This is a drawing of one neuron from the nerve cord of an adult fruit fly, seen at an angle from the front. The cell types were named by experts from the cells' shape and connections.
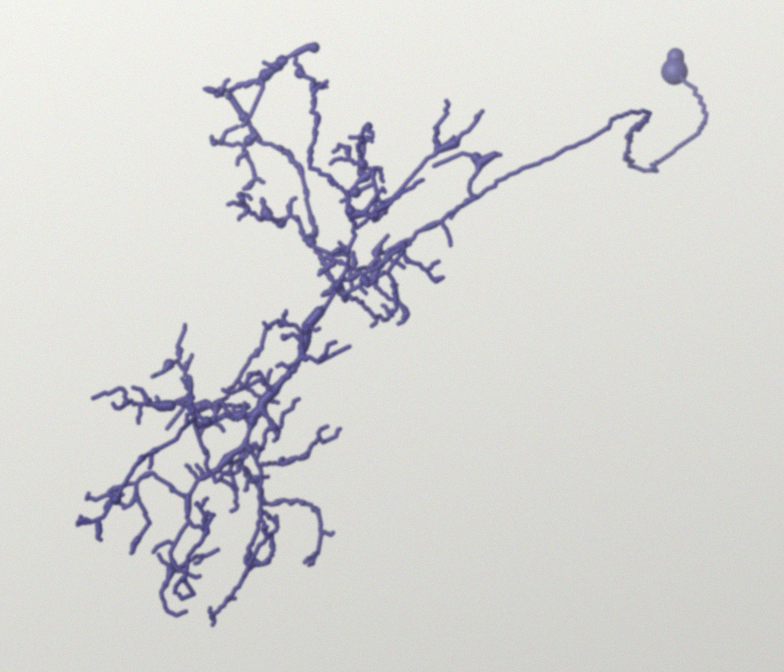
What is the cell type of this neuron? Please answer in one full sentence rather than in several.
This neuron is included in the cell type IN20A.22A024.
